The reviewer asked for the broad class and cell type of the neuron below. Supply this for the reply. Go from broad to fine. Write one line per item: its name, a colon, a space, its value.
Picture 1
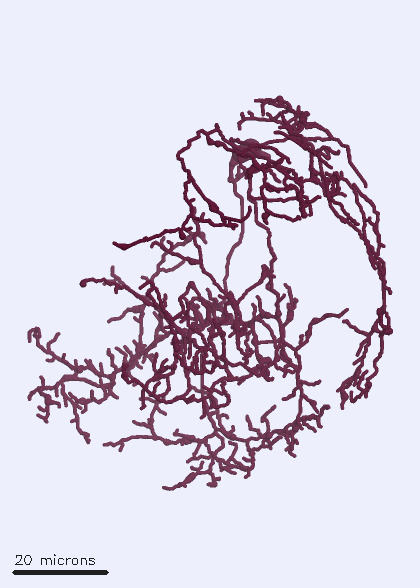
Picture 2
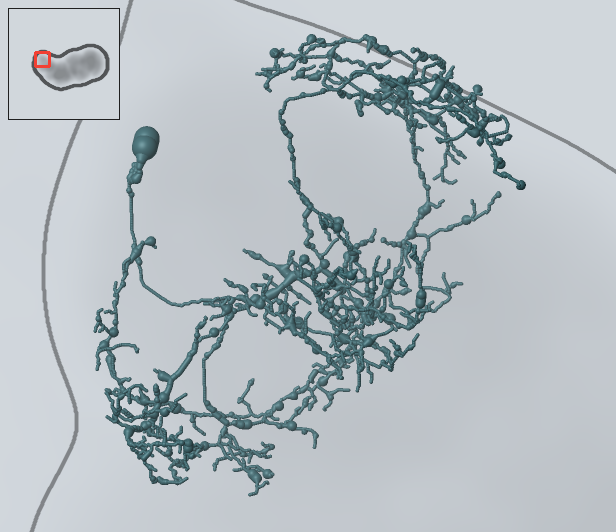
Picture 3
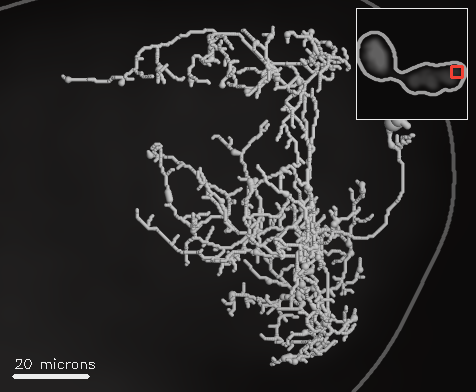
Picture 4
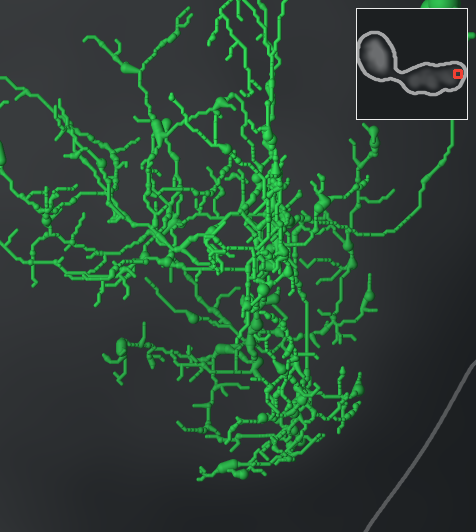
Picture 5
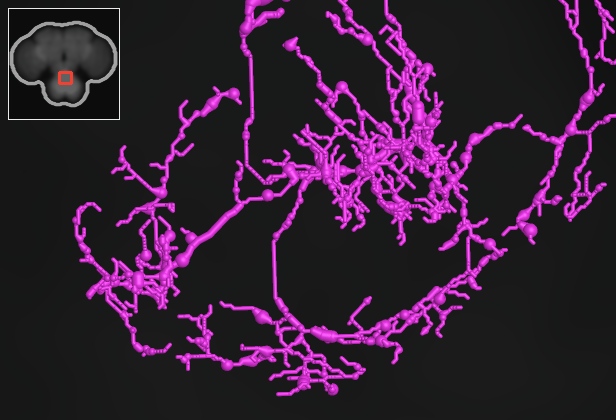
broad class: nerve-cord intrinsic neuron
cell type: INXXX273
